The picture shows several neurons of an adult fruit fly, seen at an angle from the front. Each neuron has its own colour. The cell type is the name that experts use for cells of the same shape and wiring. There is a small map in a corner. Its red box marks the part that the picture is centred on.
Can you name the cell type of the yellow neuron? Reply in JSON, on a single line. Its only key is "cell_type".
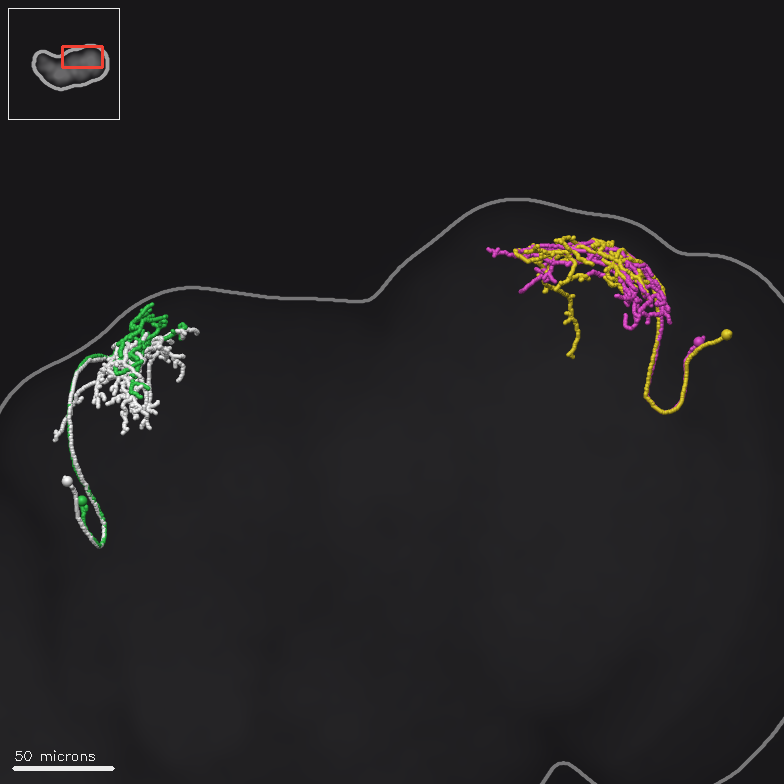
{"cell_type": "SLP089"}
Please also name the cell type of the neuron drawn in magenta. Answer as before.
{"cell_type": "SLP087"}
